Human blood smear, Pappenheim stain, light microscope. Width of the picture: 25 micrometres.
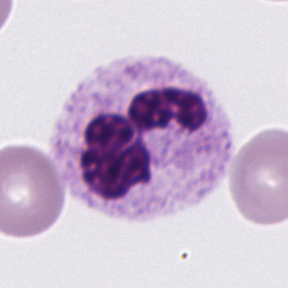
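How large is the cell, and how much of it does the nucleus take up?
It is about 15 micrometres across, and the nucleus fills about 30% of its area.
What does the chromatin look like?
It is dark purple and coarsely clumped.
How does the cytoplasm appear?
It is plentiful and pale pinkish-lilac, with small violet granules scattered evenly through it that do not cover or hide the nucleus.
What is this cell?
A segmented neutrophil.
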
